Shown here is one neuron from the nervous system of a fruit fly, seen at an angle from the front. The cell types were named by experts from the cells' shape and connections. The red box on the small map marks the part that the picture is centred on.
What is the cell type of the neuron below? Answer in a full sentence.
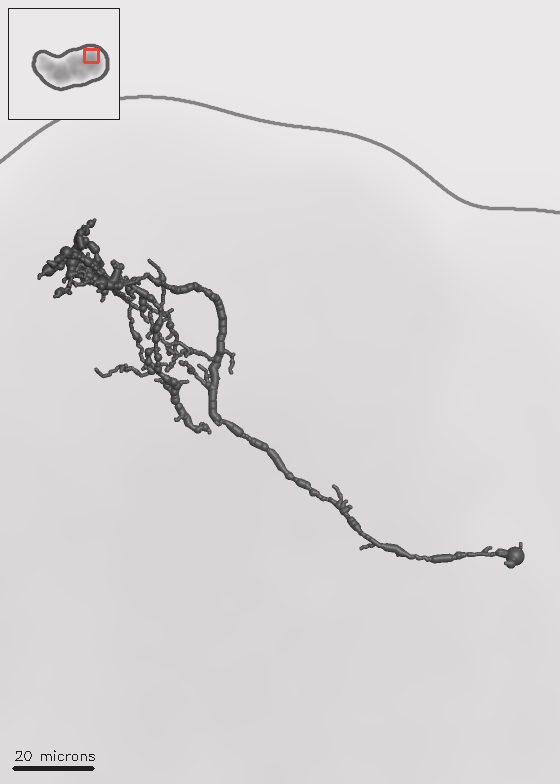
The cell type is SLP184.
